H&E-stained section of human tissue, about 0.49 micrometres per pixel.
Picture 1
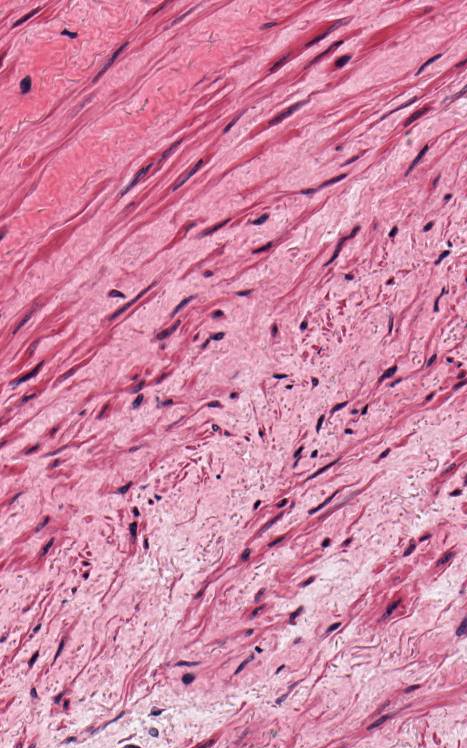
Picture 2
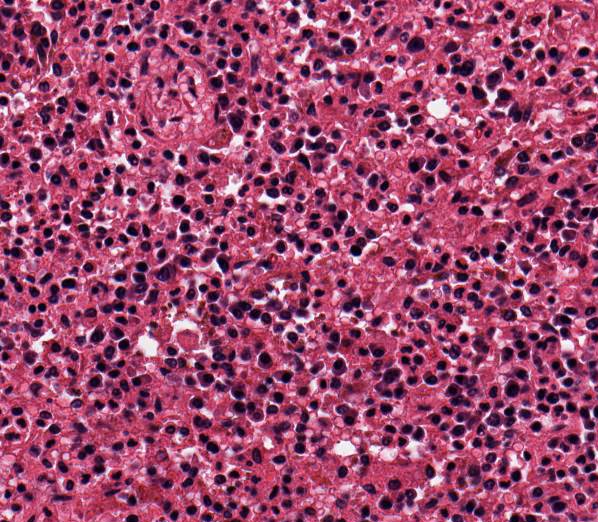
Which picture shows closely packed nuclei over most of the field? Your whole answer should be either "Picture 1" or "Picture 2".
Picture 2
